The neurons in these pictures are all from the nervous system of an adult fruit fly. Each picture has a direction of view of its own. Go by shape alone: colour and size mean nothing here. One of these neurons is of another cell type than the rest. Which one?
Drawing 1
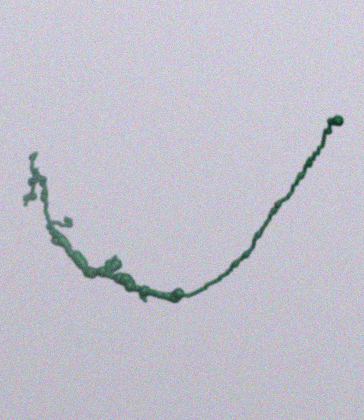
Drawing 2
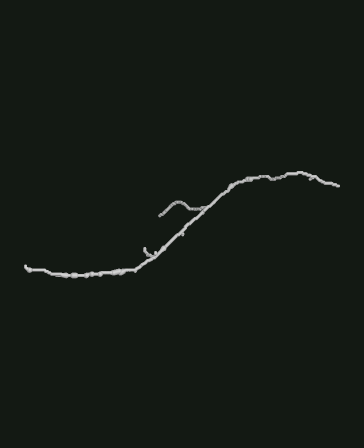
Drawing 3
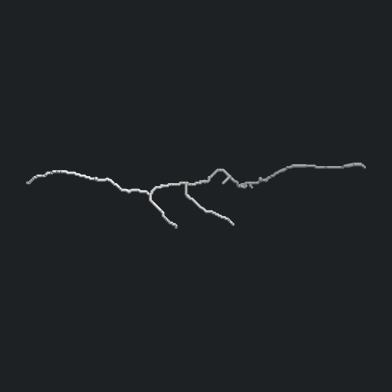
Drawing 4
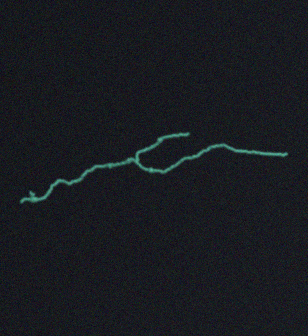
Drawing 1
